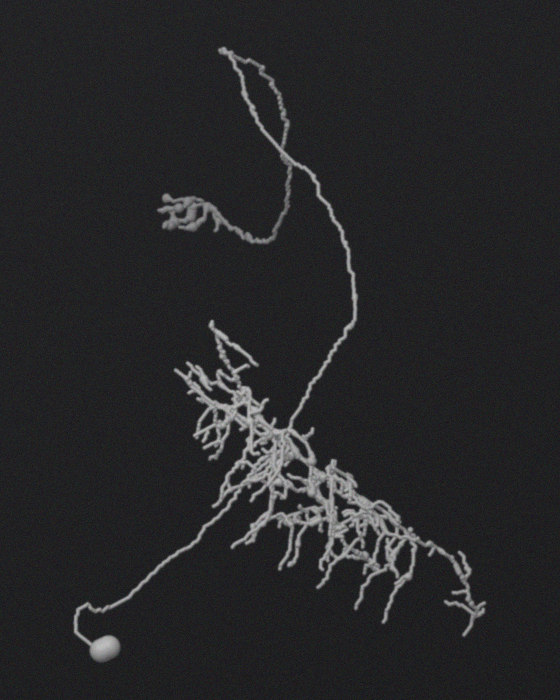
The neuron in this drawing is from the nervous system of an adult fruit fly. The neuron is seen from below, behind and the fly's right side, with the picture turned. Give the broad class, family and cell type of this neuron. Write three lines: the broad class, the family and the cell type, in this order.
visual projection neuron
MeTu
MeTu3b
